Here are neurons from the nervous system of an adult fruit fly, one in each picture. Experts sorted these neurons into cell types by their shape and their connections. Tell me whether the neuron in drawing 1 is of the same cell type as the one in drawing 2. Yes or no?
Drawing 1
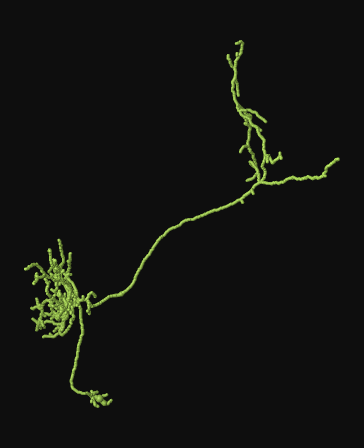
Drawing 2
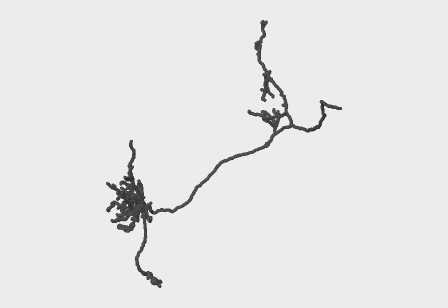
yes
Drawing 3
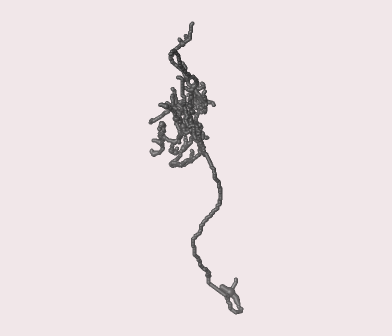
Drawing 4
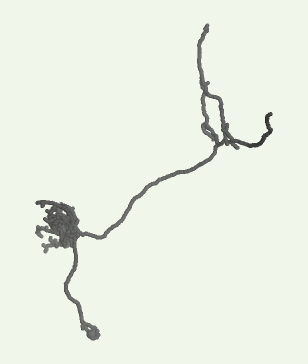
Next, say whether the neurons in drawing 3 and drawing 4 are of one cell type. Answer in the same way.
no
